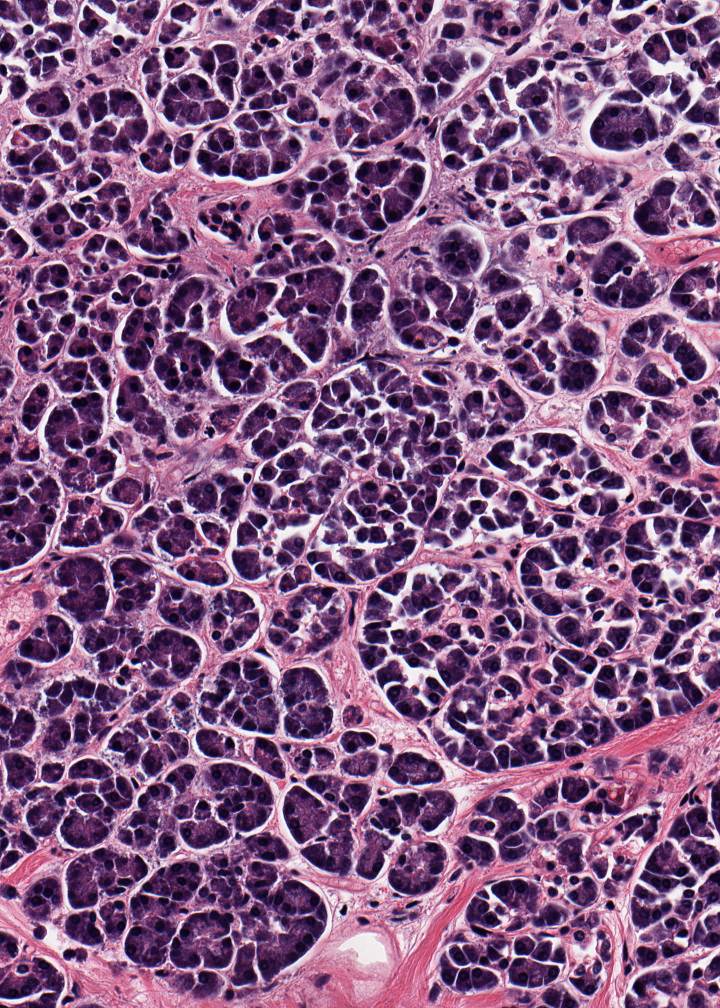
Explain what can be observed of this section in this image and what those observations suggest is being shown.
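Closely packed rounded clusters of cells, grouped into larger lobules, fill the whole field. The cells have dark purple, granular cytoplasm, each round dark nucleus lying within it. Near the bottom centre, the stroma holds a small vessel with an empty white lumen. This section is pancreas.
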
